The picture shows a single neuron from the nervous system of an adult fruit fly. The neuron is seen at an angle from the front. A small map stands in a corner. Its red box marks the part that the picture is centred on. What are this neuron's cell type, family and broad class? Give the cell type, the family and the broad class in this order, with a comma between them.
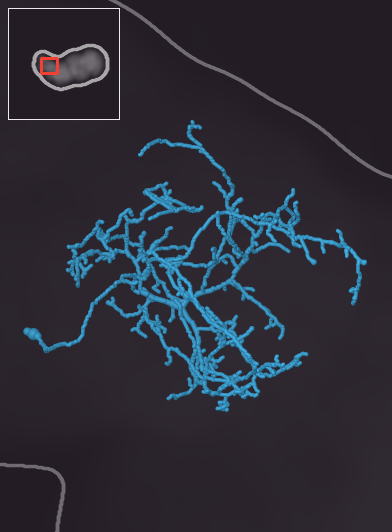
IN04B043_a, hemilineage 04B, nerve-cord intrinsic neuron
